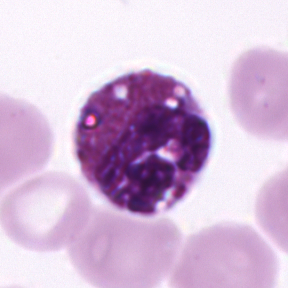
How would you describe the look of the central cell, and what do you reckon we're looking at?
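Round, smooth outline on this one. Granules lie over the nucleus and blur its borders, and the darkest nuclear mass sits toward the right and lower part of the cell. You won't find a clear, granule-free rim of cytoplasm at the edge either. It's an eosinophil.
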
